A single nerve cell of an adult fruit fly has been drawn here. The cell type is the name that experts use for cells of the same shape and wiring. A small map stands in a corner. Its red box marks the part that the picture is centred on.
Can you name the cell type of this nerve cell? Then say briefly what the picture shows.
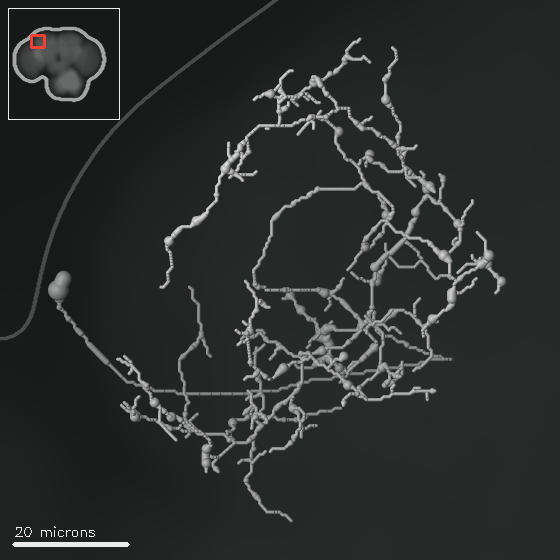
The cell type is CB2904. Its broad class is central-brain intrinsic neuron. The cell body is on the left of the picture. From top to bottom in the picture it spans about 85 microns. Dozens of branch ends can be seen.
